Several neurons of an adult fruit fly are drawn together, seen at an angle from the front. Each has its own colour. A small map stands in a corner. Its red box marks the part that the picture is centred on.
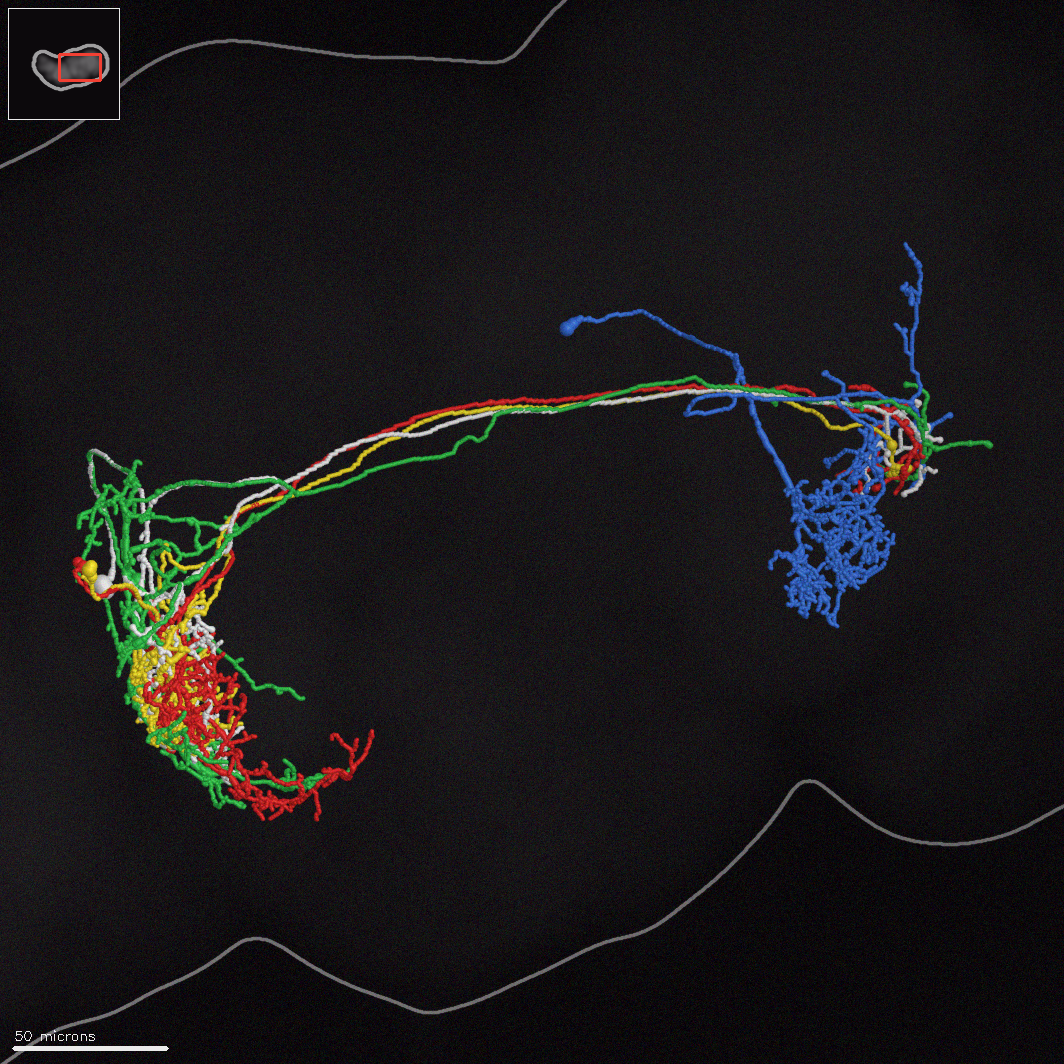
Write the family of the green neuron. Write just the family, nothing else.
hemilineage VLPl&p2_posterior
